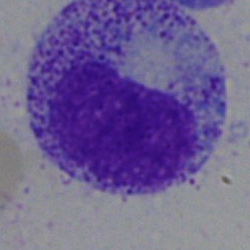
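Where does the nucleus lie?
Off-centre, toward the lower part of the cell.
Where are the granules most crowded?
In the upper left of the cytoplasm; there are many of them, and they are dark purple.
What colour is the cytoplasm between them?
Pale blue-grey.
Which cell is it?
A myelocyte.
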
